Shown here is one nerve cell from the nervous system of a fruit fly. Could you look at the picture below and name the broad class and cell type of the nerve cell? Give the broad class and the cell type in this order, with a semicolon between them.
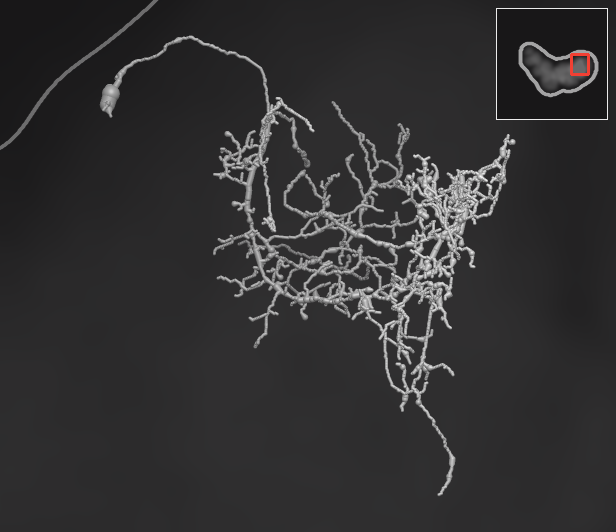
central-brain intrinsic neuron; AVLP471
